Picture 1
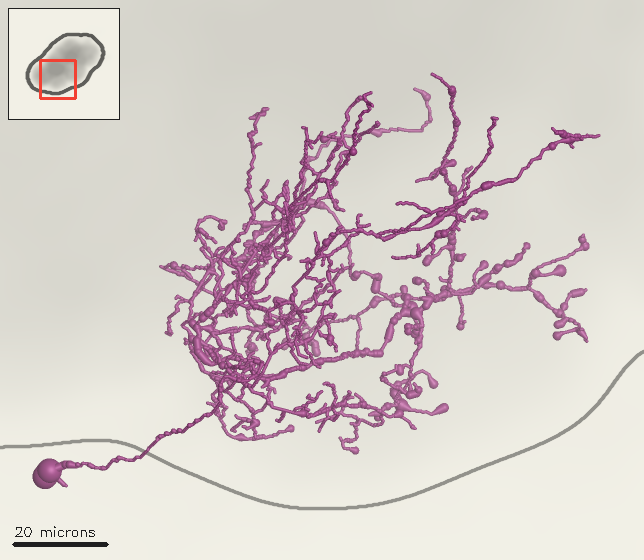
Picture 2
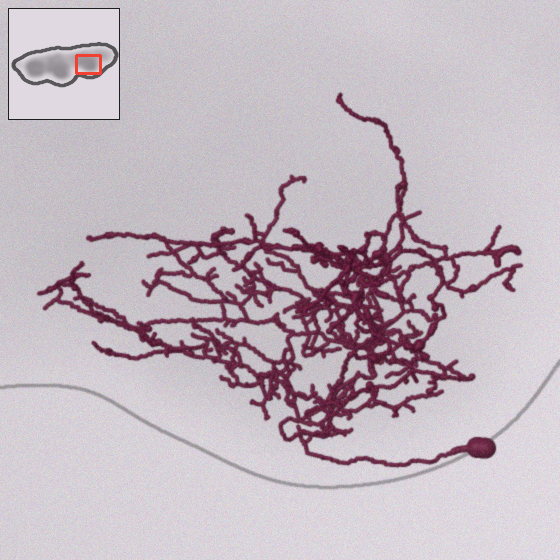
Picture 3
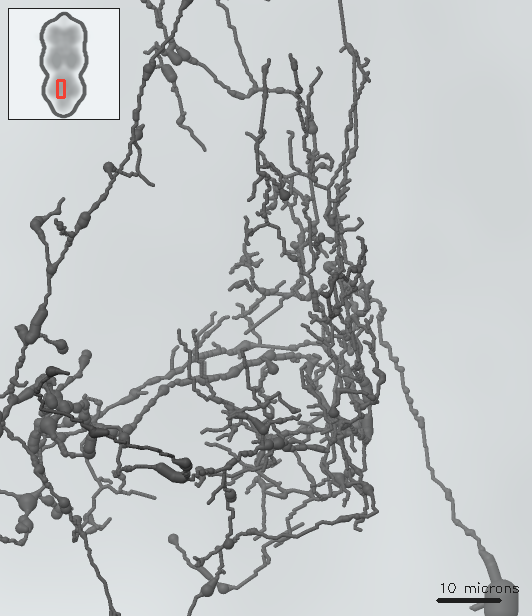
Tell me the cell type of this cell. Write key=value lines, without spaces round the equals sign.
cell_type=IN13B017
